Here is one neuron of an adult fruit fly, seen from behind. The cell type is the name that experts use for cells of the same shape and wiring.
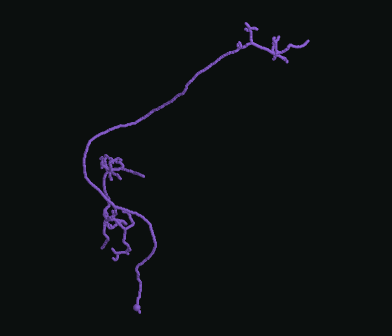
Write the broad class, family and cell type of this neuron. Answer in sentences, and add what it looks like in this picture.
This is a central-brain intrinsic neuron. Its family is hemilineage ALv1. It is of cell type M_vPNml75. As drawn here it is taller than it is wide.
